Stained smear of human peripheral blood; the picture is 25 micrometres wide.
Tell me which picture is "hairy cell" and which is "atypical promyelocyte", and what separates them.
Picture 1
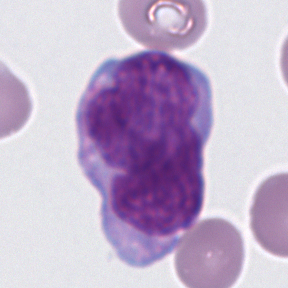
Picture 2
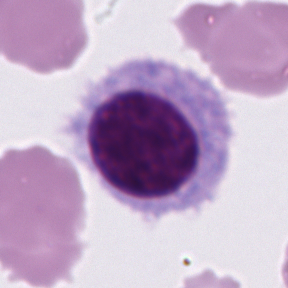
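The atypical promyelocyte appears in picture 1, the hairy cell in picture 2. The nucleus in picture 1 is deeply notched on its left side about halfway down, giving an upper and a lower lobe; the nucleus in picture 2 is a smooth oval without notch or fold.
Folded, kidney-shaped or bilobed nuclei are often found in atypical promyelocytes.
The cell in picture 1 measures about 19 by 12 micrometres, its nucleus about 16 by 10 micrometres occupying about 70% of the cell's area; the cell in picture 2 measures about 14 micrometres across, its nucleus about 9 micrometres occupying about 50%. The outline in picture 1 is irregular and slightly wavy, without long hair-like projections. In picture 2 the chromatin is dark purple and fairly dense throughout, and no distinct nucleolus is visible.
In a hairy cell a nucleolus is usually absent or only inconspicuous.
Both cells have pale greyish blue cytoplasm without clear vacuoles; in picture 2 the cytoplasm also lacks distinct granules.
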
